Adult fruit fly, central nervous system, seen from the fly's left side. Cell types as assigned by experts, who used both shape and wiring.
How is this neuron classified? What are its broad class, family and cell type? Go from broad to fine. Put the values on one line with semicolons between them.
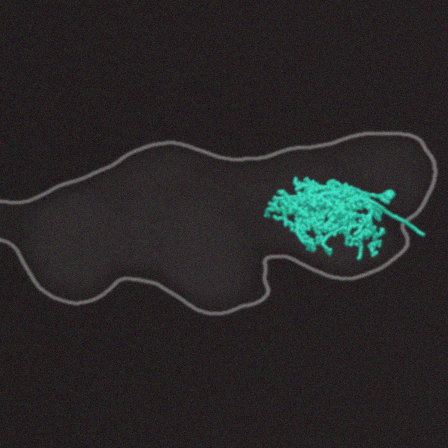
motor neuron of the nerve cord; hemilineage 20B.21B.22B; Sternal posterior rotator MN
